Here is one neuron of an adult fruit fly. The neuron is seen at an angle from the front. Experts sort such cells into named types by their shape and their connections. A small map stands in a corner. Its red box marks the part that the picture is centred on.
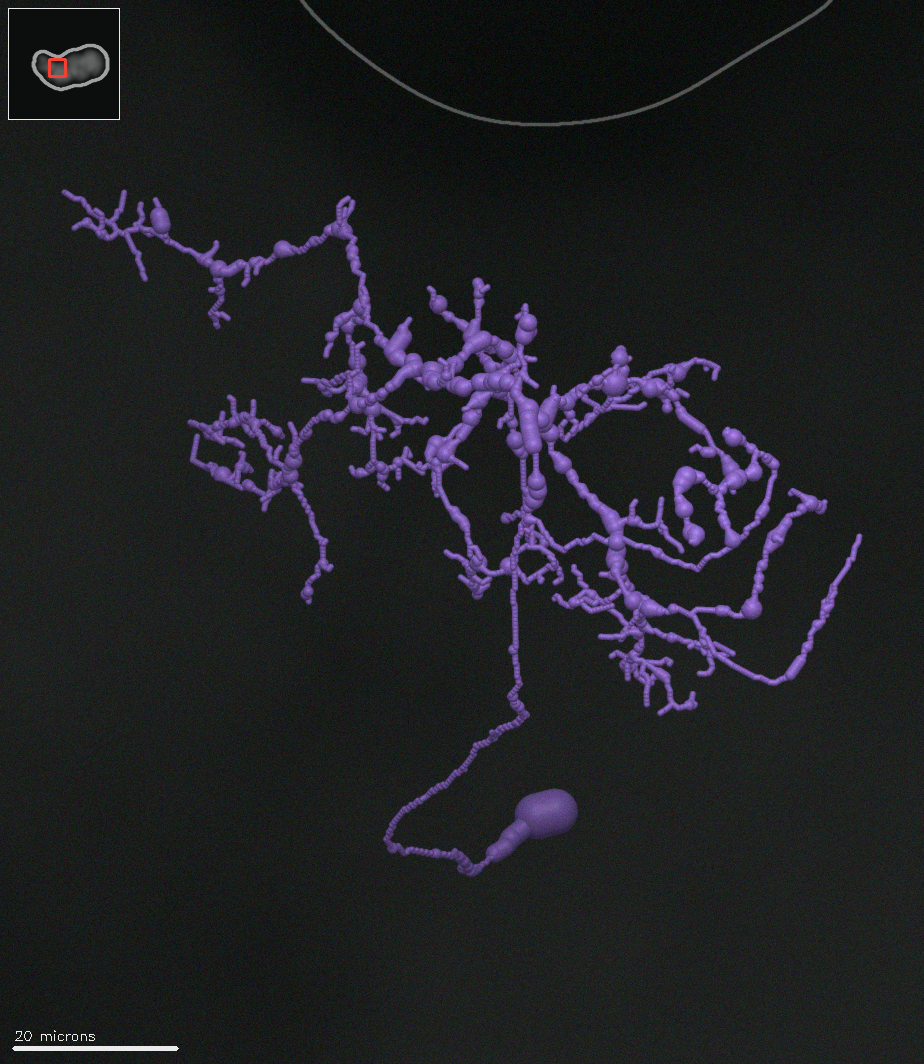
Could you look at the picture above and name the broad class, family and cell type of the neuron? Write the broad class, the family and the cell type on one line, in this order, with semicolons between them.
nerve-cord intrinsic neuron; hemilineage 12A; IN12A054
